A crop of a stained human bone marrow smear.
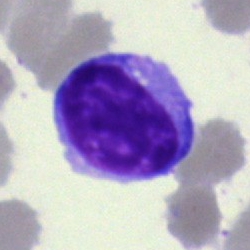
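Lymphocyte. Looking at the central cell, the outline is roughly oval, a little ragged at the upper right. Chromatin dark purple and clumped, paler gaps between the clumps. The cytoplasm is only a thin rim, widest at the upper right, and I see no granules in it.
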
